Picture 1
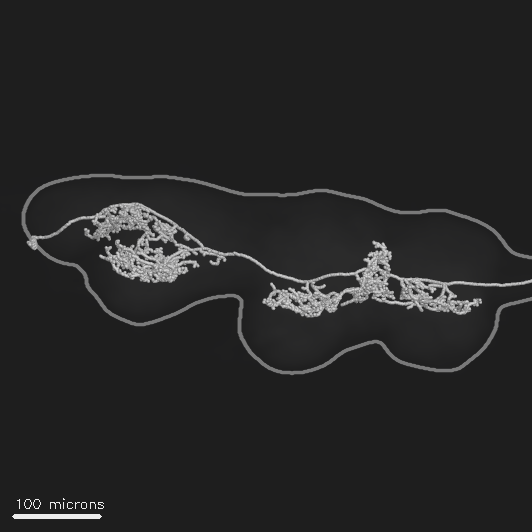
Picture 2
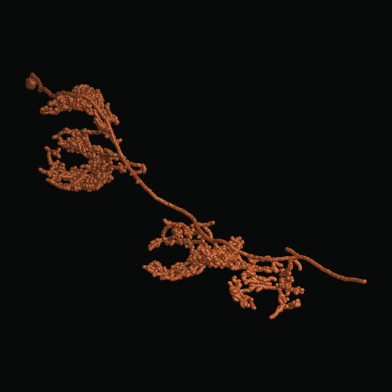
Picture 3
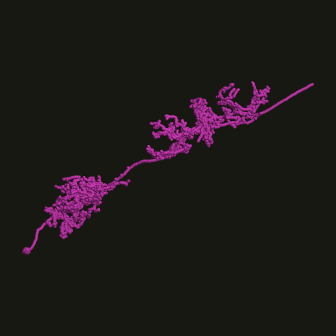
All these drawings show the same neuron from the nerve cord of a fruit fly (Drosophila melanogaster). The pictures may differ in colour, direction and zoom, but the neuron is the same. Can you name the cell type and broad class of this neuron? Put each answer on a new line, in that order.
ANXXX027
ascending neuron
